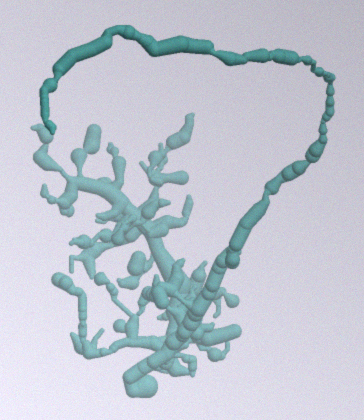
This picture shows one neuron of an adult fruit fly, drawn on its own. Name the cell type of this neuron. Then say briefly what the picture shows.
It is of cell type TRN_VP3a. This is a sensory neuron entering the brain. No cell body is drawn. The picture shows dozens of branch ends.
